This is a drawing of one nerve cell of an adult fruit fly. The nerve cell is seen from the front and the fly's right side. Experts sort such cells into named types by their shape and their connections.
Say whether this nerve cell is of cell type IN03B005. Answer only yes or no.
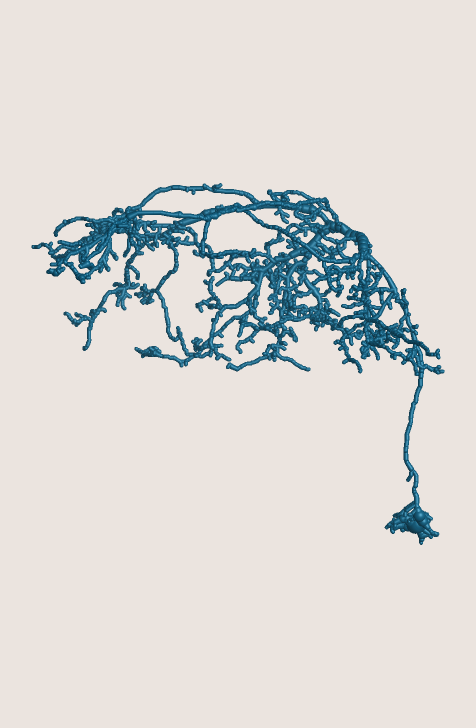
yes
